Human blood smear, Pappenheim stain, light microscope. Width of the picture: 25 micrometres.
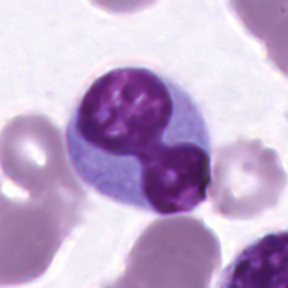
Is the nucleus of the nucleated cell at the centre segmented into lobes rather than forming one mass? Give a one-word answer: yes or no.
Yes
